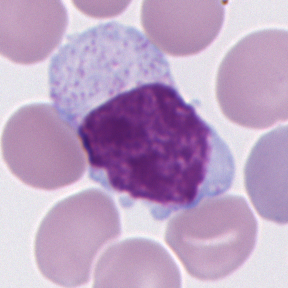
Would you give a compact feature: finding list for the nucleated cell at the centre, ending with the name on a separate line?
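Shape: irregular outline, not round
Nucleus: single angular, irregular mass; no separate lobes
Chromatin: dark purple, coarsely clumped
Granules: fine, pink-purple, scattered in cytoplasm above nucleus
Identification: large granular lymphocyte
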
